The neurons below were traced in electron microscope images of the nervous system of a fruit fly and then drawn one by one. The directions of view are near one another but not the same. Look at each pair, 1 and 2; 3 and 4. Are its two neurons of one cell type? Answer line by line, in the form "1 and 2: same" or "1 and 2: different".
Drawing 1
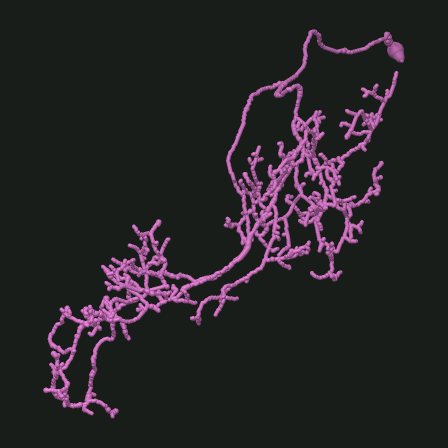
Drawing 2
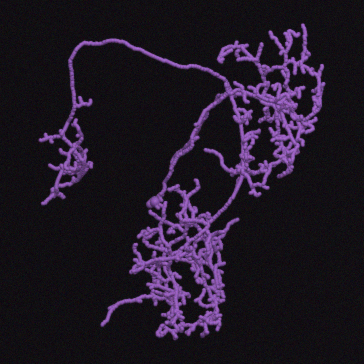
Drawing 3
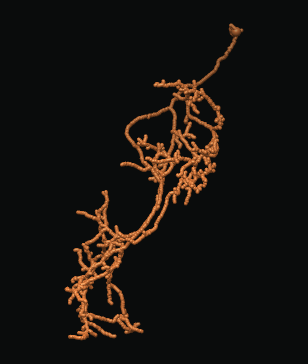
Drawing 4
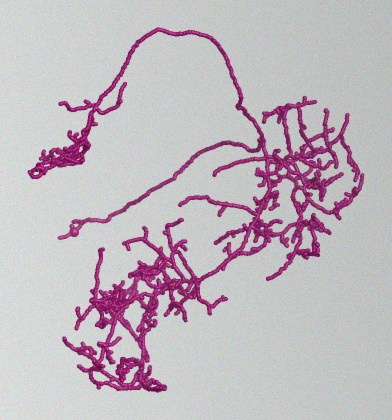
1 and 2: different
3 and 4: different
